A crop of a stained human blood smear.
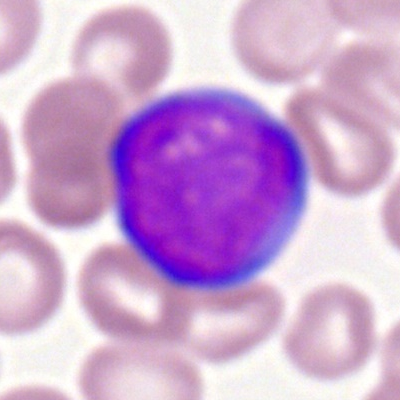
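Myeloblast, shown as the cell in the middle. First, the outline is roughly round. Second, the cytoplasm forms only a thin rim around the nucleus. Third, the purple chromatin is mottled with scattered paler patches. Fourth, no granules are visible in the cytoplasm.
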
